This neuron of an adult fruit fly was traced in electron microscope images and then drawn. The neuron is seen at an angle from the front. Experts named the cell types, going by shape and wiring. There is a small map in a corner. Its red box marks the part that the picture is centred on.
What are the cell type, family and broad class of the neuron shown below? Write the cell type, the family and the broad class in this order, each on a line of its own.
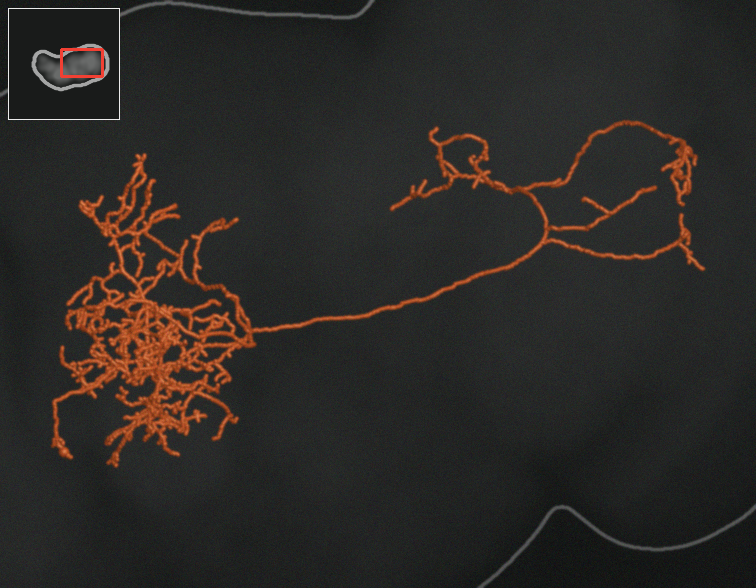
CB3690
hemilineage VLPl2_medial
central-brain intrinsic neuron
